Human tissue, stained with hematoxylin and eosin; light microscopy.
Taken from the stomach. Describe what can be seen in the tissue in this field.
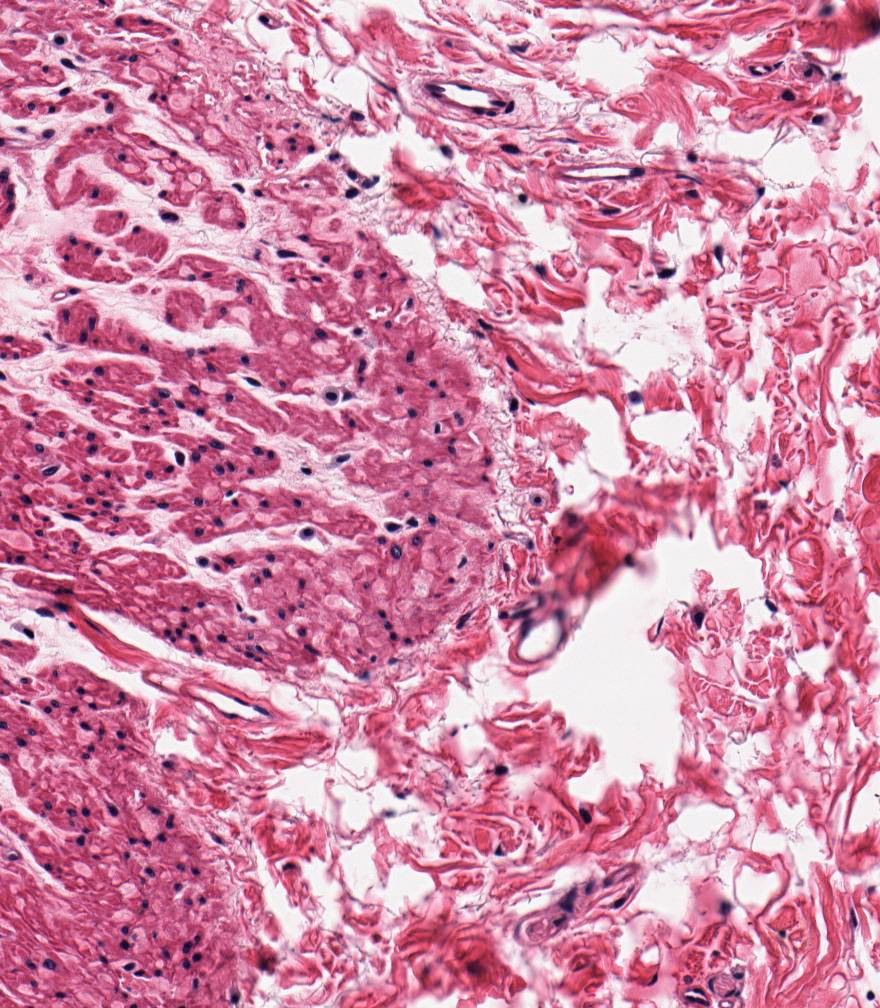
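Compact cellular tissue occupies the left half of the field, while loose fibrous tissue occupies the right half. The right half is made up of wavy pink collagen bundles carrying few scattered nuclei. Fat cells are absent throughout the field, and there is no epithelial lining.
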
